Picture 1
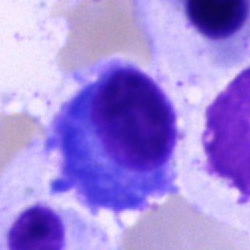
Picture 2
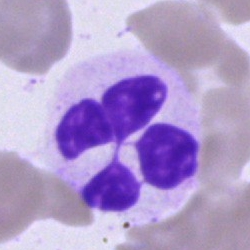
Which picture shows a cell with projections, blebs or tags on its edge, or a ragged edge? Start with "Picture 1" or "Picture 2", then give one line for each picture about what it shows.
Picture 1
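In picture 1: The outline is irregular, with small blunt bulges along its lower edge.
In picture 2: The cell has a round, smooth outline.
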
